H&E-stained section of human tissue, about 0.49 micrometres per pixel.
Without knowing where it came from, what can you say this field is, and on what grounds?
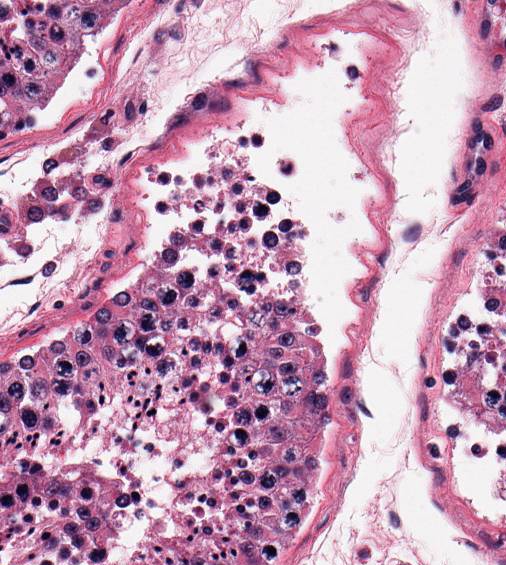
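Seminiferous tubule: several rounded tubular units, the largest and most cellular at lower left.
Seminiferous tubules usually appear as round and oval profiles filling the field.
Each is bounded by a thick, wavy, bright pink fibrous wall lined by flattened, spindle-shaped dark nuclei. The large tubule is packed with many rounded cells bearing round, dark-staining nuclei.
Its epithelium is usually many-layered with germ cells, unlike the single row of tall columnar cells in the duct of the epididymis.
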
